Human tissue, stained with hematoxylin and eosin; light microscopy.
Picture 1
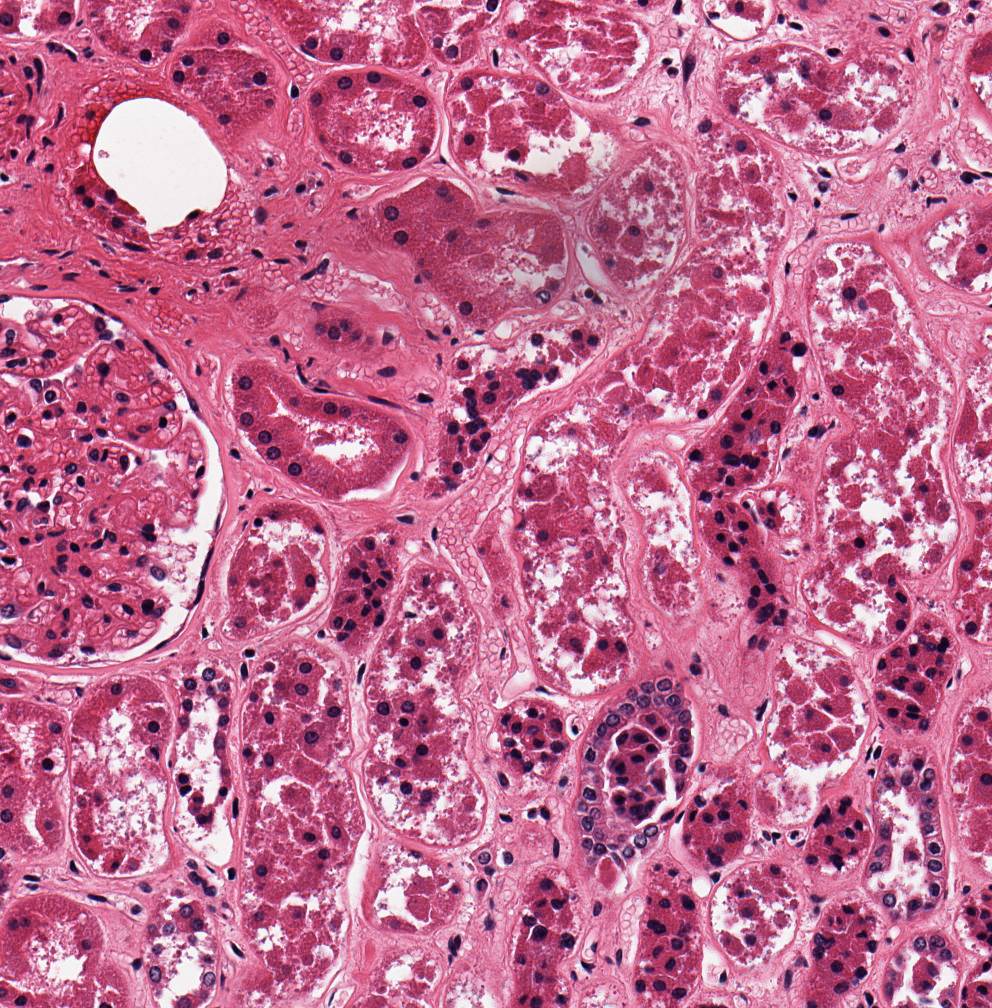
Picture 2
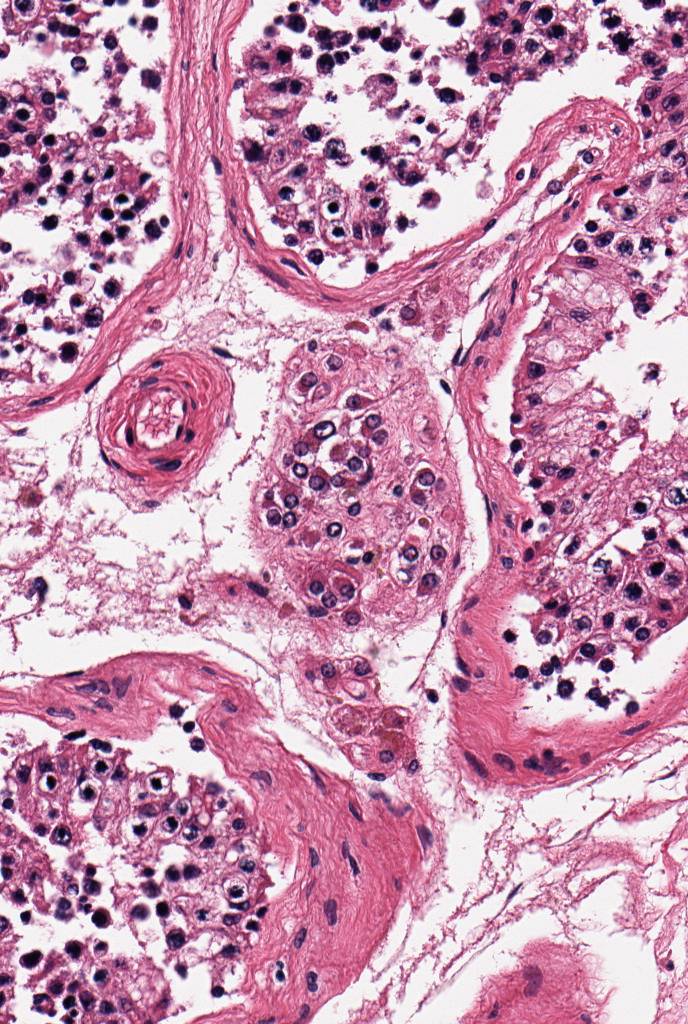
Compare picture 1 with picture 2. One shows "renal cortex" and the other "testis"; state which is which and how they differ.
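Matching first: renal cortex is picture 1, testis is picture 2. Overall pattern: picture 1 is filled with closely packed round and oval tubular profiles and has a glomerulus at the left edge, a thin clear crescent separating it from its capsule on the right; in picture 2 each tubule is bounded by a thick, wavy band of pink fibrous tissue holding flattened, elongated nuclei. Tubule cells: in picture 1 most lining cells have abundant granular pink cytoplasm and round dark nuclei; in picture 2 the tubules are filled with many loosely arranged cells with small, round, dark-staining nuclei, some ringed by a clear halo. Between the tubules: picture 2 has pale, loose, wispy tissue with much empty space among fine fibres, and in the centre an oval cluster of cells with round nuclei and pink cytoplasm.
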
